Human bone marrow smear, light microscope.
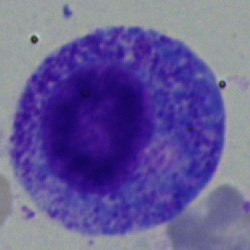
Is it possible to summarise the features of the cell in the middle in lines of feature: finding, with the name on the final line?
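Outline: round and smooth
Cytoplasm: broad rim around the nucleus, widest on the right and lower sides
Cytoplasm colour: blue between the granules
Granules: numerous, coarse, purple, scattered throughout the cytoplasm
Name: promyelocyte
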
